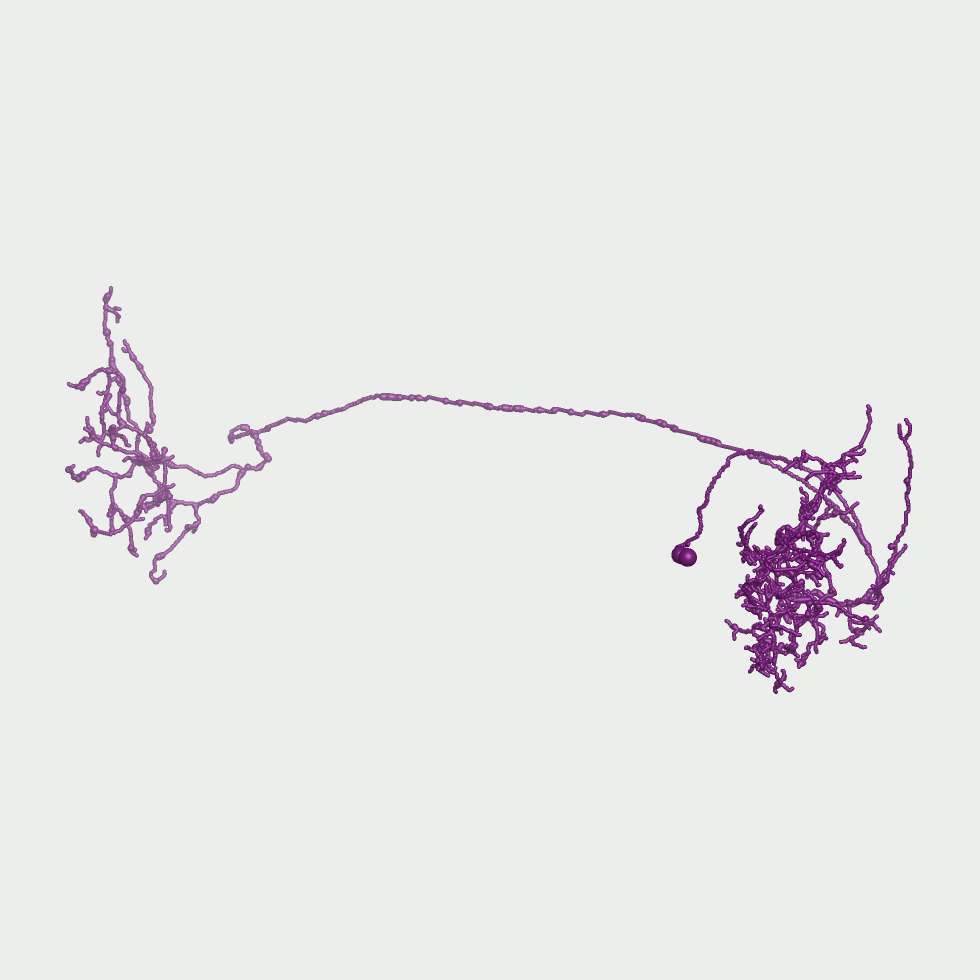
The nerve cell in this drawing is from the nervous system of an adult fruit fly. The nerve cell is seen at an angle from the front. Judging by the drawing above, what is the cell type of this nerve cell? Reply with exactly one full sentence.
To this nerve cell applies the cell type name AVLP204.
